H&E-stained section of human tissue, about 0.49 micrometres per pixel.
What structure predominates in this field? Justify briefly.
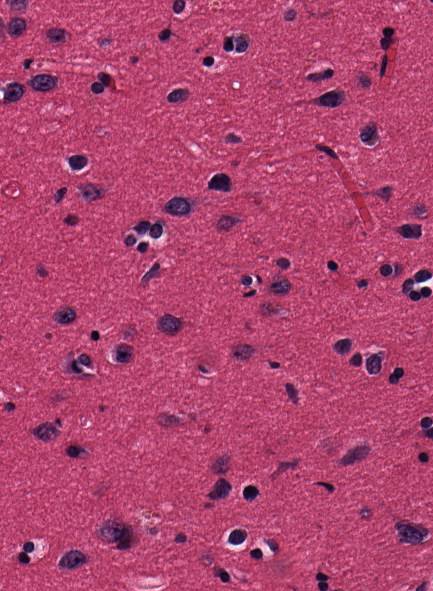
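You're looking at cerebral cortex.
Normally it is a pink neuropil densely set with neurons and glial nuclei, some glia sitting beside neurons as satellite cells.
Notice the granular, faintly fibrillary pink background without collagen, and the scattered larger cells with pale round to oval nuclei, some with a nucleolus. Small dark nuclei sit in twos or threes beside some of them.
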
